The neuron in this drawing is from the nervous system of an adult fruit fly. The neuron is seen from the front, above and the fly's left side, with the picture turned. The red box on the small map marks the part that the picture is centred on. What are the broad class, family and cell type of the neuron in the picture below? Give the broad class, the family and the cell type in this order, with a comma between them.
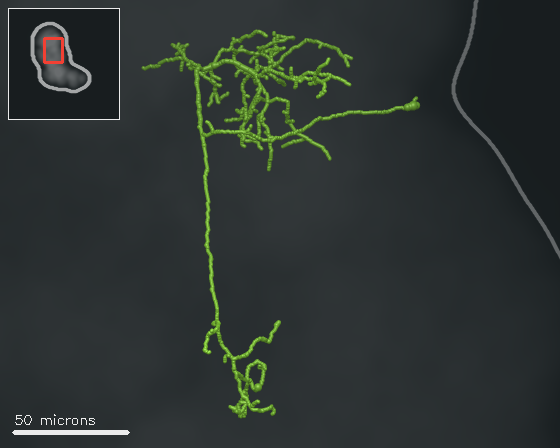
central-brain intrinsic neuron, hemilineage VLPp2, CB4103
